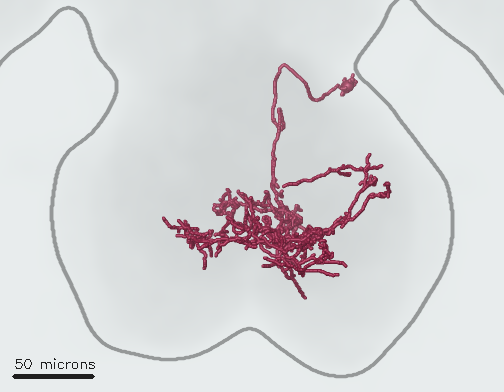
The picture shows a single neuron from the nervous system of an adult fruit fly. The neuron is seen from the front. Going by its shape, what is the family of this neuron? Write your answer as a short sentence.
The family is hemilineage 17B.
